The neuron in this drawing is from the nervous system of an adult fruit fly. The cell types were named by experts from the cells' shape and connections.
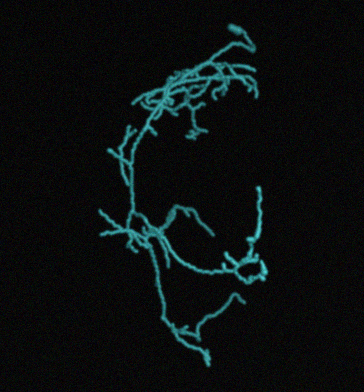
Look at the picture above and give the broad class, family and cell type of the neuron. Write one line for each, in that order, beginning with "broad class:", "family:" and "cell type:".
broad class: nerve-cord intrinsic neuron
family: hemilineage 09A
cell type: IN09A068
